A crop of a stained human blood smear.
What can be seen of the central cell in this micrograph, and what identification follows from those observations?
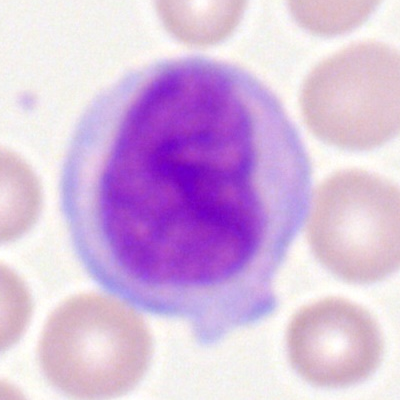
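Outline roughly round. Nucleus fills most of the cell; folded, with a dark twisting crease across its middle. No distinct cytoplasmic granules visible. Cell: monocyte.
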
